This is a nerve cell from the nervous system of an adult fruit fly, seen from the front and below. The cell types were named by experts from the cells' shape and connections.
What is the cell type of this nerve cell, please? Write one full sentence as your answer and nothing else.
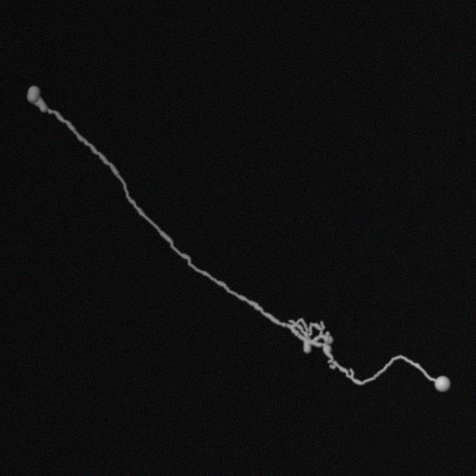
Belonging to the cell type Tm9 is this nerve cell.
